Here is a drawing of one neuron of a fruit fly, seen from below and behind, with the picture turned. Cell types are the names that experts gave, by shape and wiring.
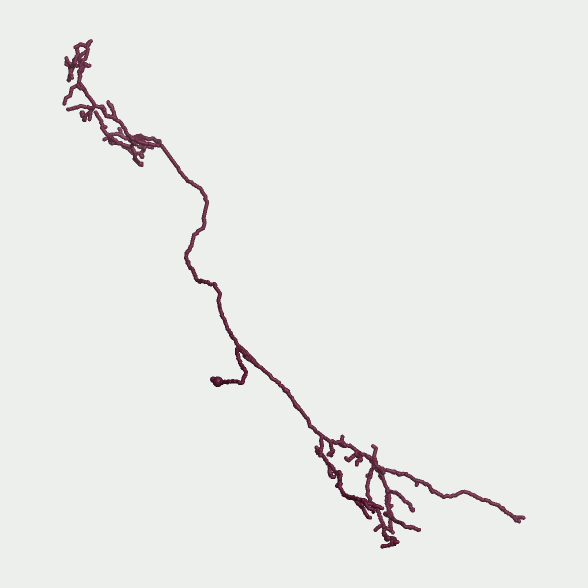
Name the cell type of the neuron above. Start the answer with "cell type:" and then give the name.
cell type: CL353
